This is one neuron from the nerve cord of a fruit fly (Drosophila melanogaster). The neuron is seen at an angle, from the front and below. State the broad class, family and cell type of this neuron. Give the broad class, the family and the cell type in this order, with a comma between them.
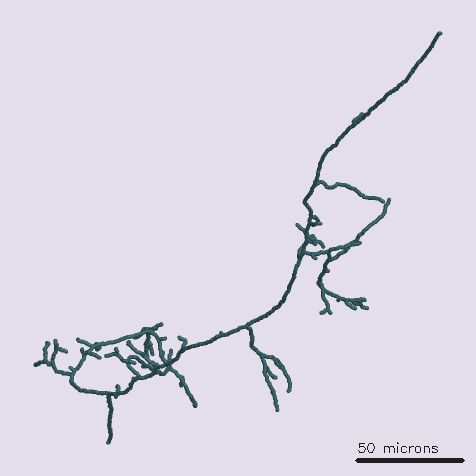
descending neuron, DNg, DNg45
